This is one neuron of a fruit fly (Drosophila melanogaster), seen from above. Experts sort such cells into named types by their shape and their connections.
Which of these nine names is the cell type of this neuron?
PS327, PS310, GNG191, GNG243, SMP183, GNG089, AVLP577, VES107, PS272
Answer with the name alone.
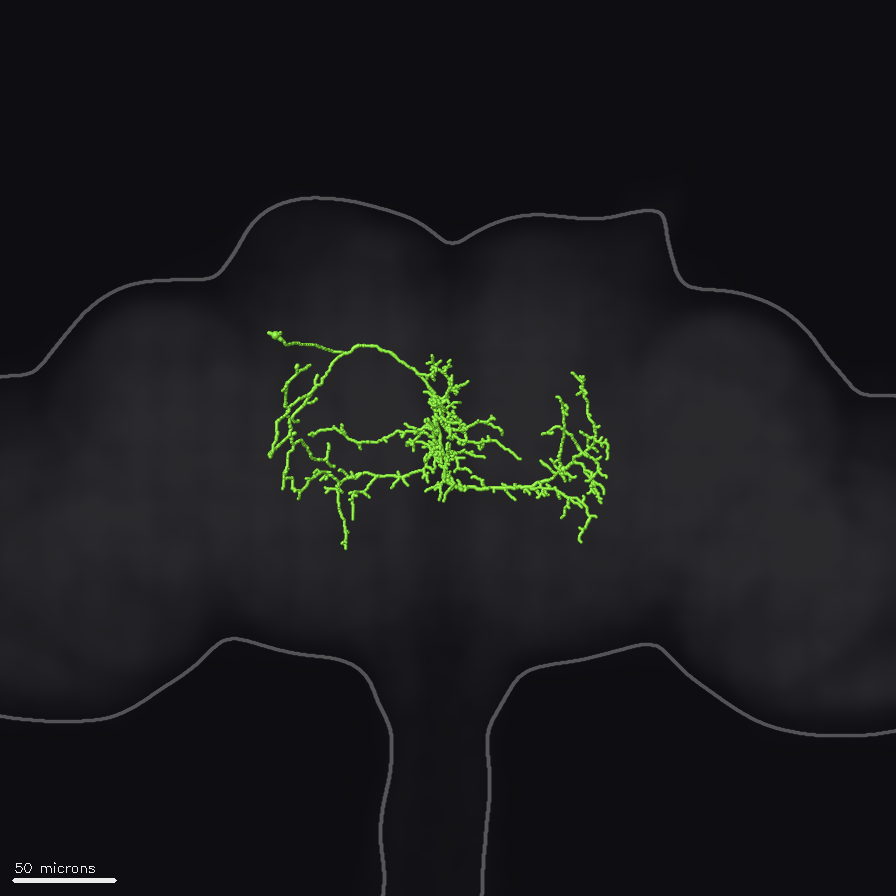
GNG243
